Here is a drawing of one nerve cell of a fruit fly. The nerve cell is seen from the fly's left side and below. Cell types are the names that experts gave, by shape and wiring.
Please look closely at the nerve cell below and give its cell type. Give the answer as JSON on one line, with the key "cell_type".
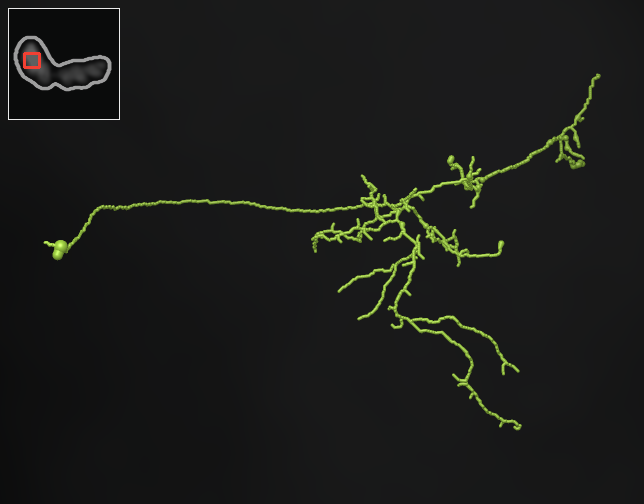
{"cell_type": "WED033"}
